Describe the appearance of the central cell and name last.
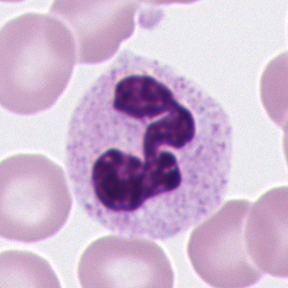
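The nucleus shows no visible nucleoli. Cytoplasm is plentiful, pale pinkish-lilac, and evenly filled with fine lilac granules. No vacuoles are present in the cytoplasm. The central cell is a segmented neutrophil.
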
